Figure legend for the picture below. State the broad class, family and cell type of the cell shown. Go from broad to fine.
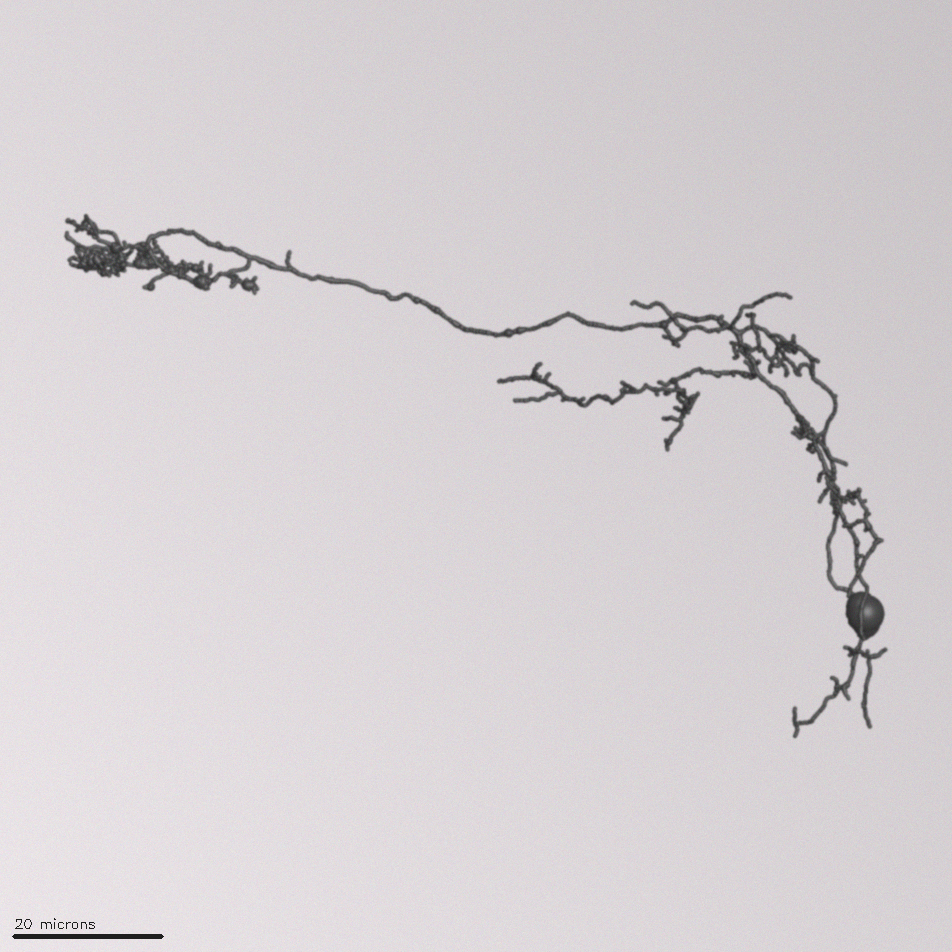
central-brain intrinsic neuron; hemilineage DM6_posterior; CB1556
